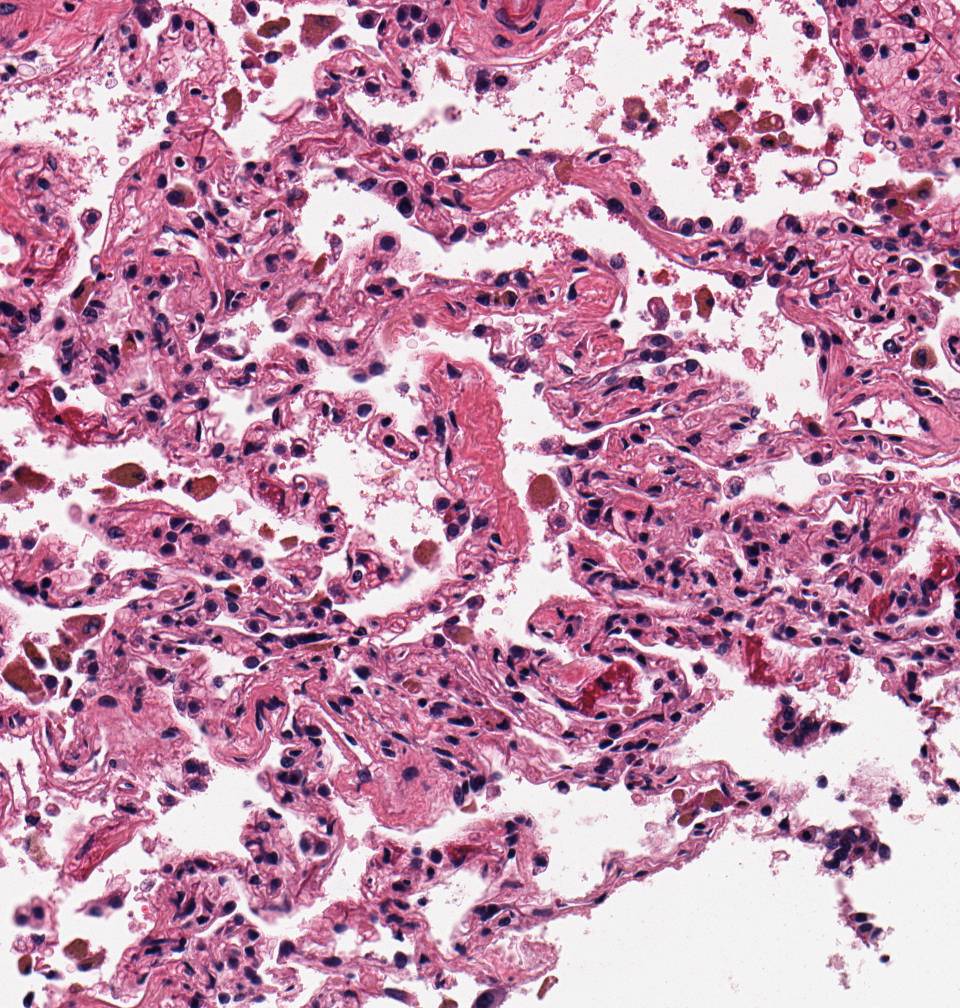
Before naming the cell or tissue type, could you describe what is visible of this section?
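A branching network of irregular tissue septa divides the field into open, largely empty spaces. Rounded cells containing golden-brown granular pigment lie free within these spaces, especially on the left and upper right. Some spaces, chiefly near the top, contain loose, pale pink flocculent material. No glands or tubules are present anywhere in the field. The tissue is lung.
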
